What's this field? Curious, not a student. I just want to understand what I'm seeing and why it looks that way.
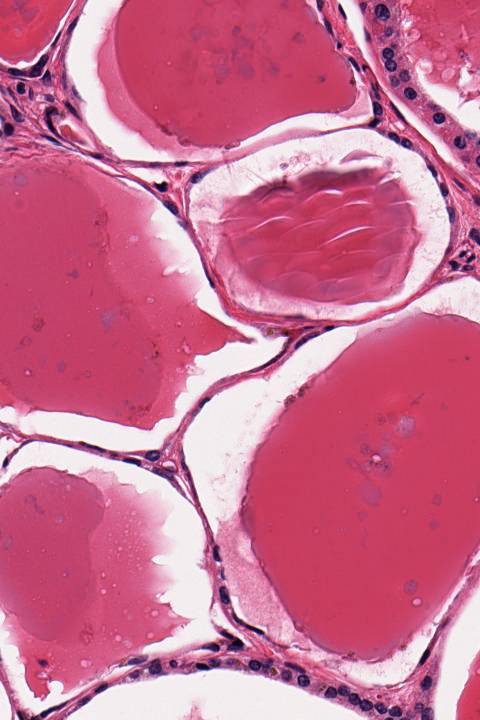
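Structure: the thyroid follicle, large, rounded and closely packed across the whole field. Point one: each follicle is filled mostly by homogeneous deep pink colloid.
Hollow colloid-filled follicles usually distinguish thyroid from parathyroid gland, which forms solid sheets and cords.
Point two: most follicles are lined by flattened cells with thin elongated nuclei.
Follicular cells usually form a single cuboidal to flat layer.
Point three: only thin pink partitions with scattered small dark nuclei separate them.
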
